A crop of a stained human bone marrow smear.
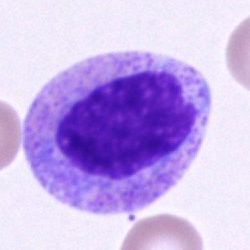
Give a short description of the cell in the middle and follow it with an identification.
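The cell has a smooth, oval outline. Cytoplasm forms a rim around the nucleus on every side. No distinct nucleoli can be made out in the nucleus. Fine purple granules are scattered throughout the cytoplasm. This is a myelocyte.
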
